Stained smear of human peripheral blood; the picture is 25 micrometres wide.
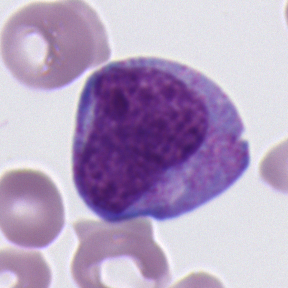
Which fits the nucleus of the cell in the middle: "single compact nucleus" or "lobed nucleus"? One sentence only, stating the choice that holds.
Within the cell, the nucleus is one undivided, compact round, oval or kidney-shaped mass.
